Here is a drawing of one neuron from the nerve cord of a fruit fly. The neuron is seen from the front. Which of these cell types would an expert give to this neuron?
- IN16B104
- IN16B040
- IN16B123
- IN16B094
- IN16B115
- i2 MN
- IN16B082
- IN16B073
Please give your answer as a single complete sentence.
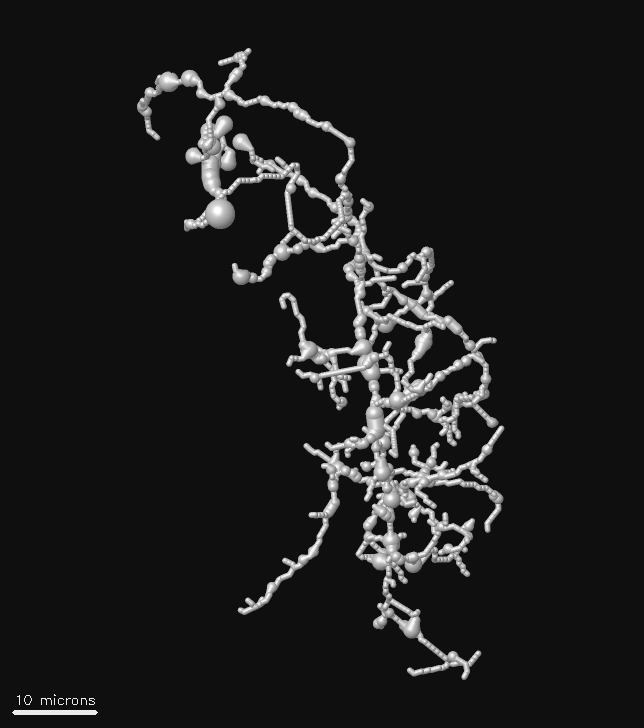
The neuron here falls under cell type IN16B123.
